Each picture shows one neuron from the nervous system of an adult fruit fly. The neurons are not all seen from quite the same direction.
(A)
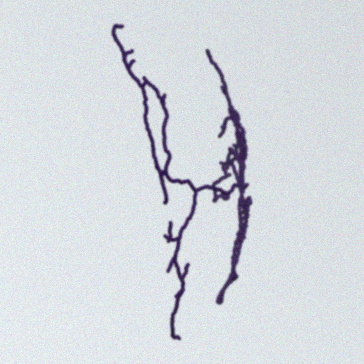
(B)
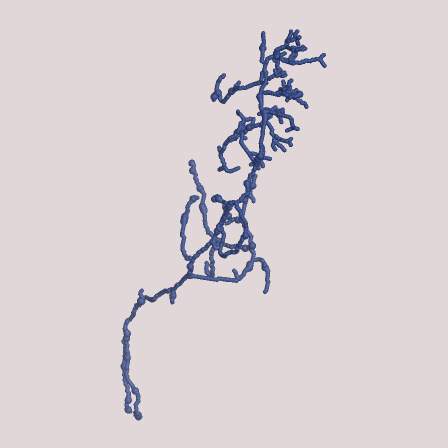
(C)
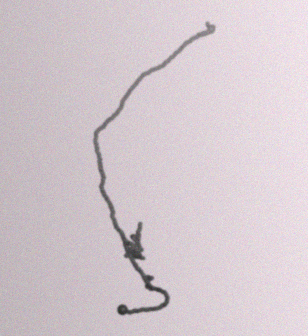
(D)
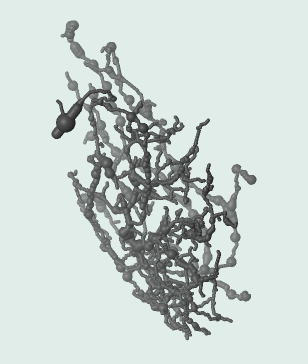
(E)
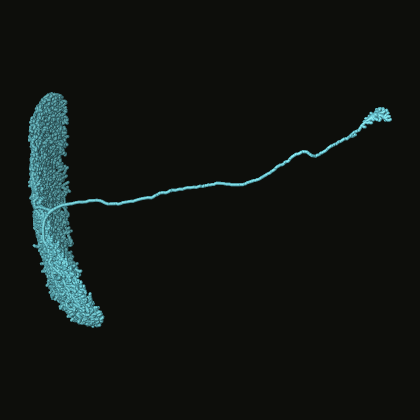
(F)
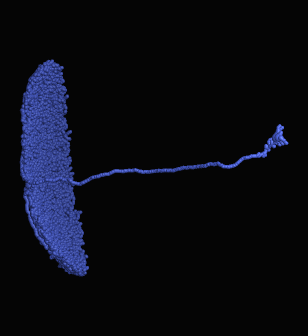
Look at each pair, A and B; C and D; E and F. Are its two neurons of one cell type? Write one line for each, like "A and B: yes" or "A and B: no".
A and B: no
C and D: no
E and F: yes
